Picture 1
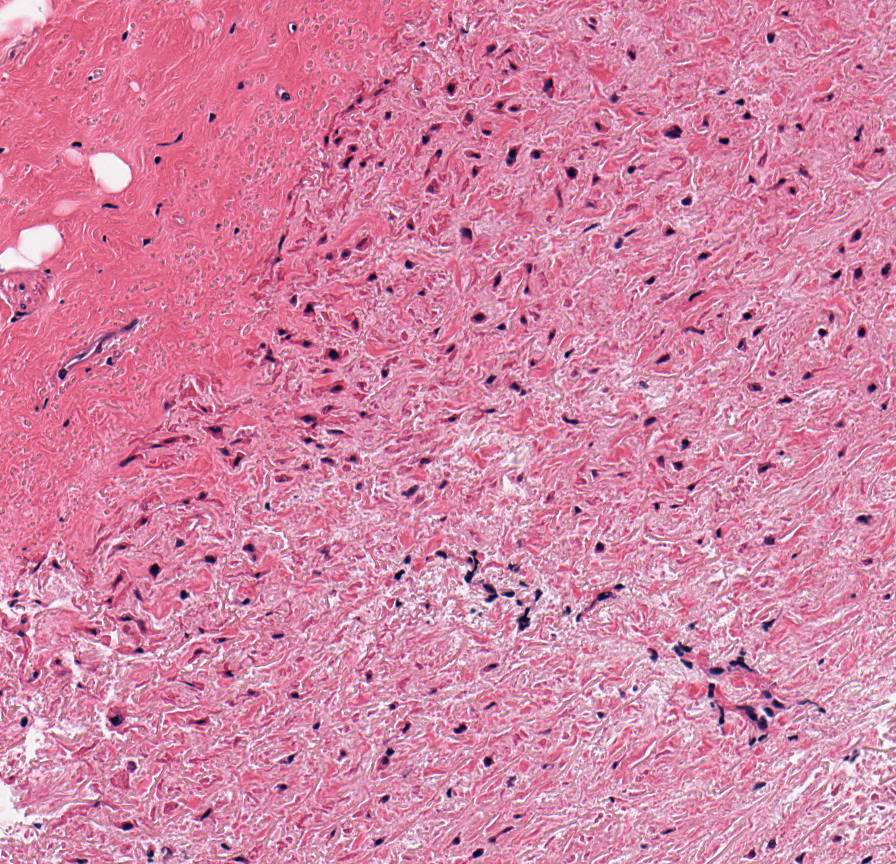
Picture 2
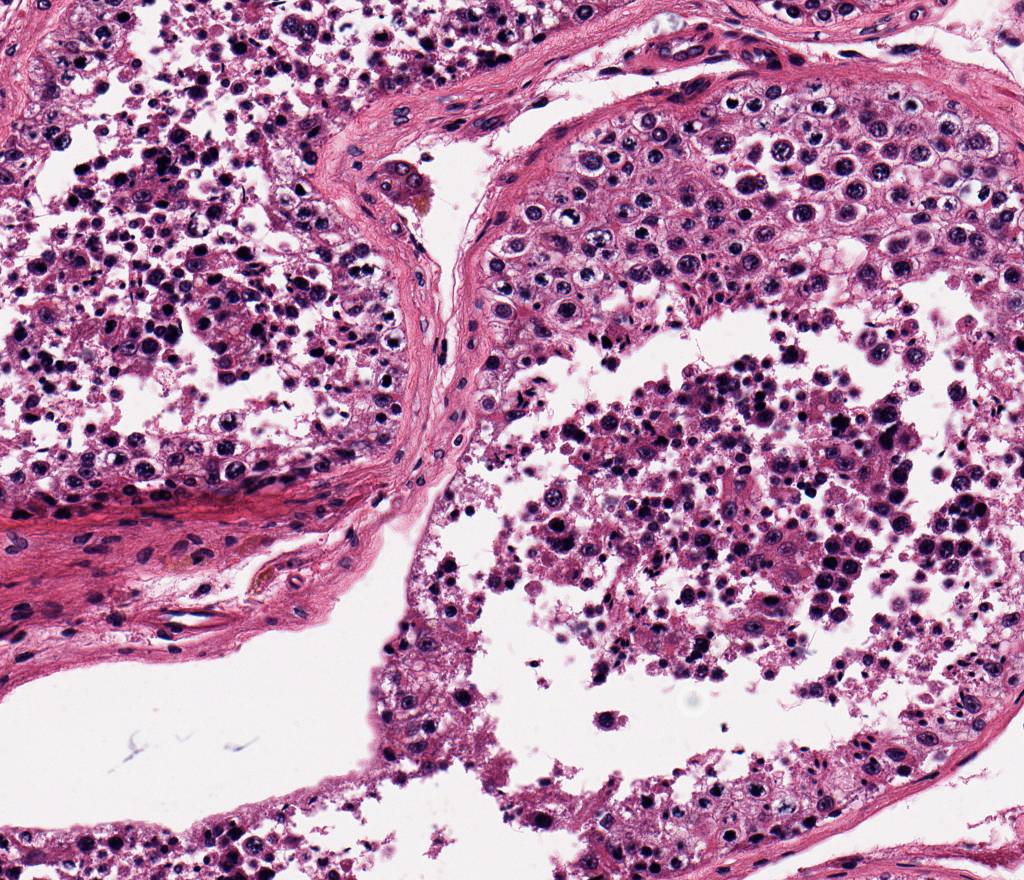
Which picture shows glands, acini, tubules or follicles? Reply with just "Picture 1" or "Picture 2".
Picture 2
